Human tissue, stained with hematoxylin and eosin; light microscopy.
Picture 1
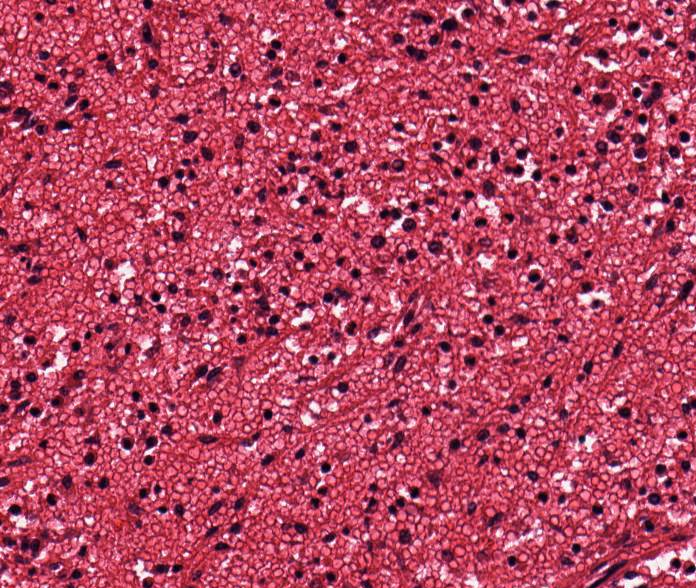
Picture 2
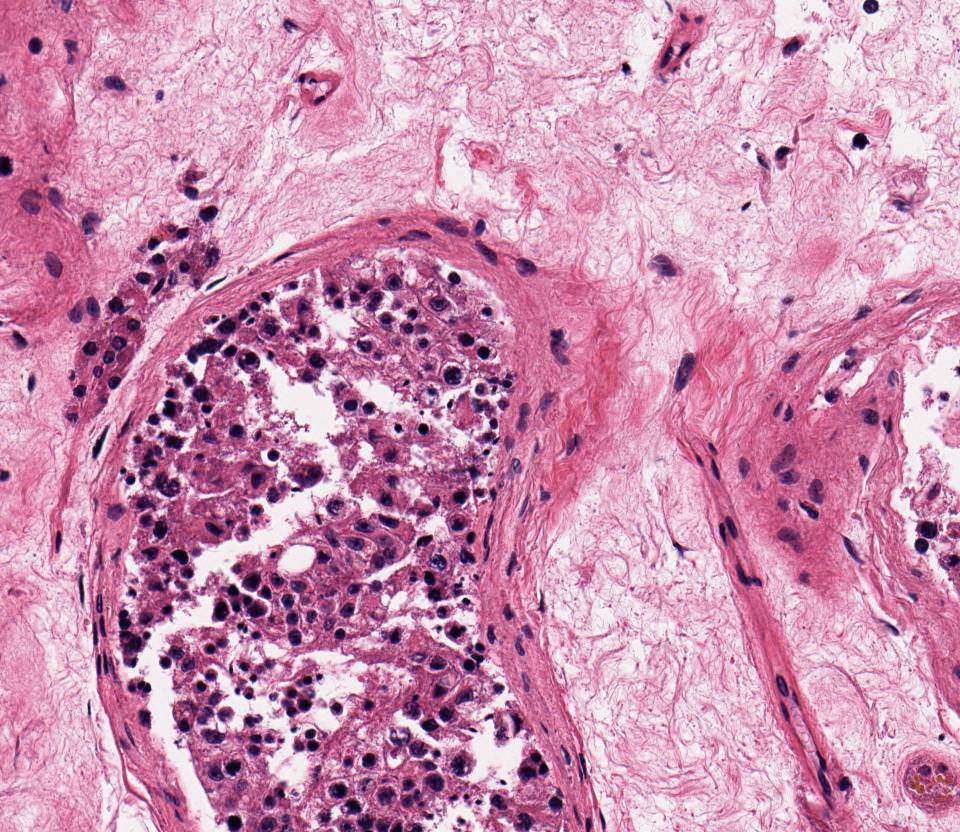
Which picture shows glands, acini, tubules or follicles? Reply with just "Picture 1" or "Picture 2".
Picture 2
